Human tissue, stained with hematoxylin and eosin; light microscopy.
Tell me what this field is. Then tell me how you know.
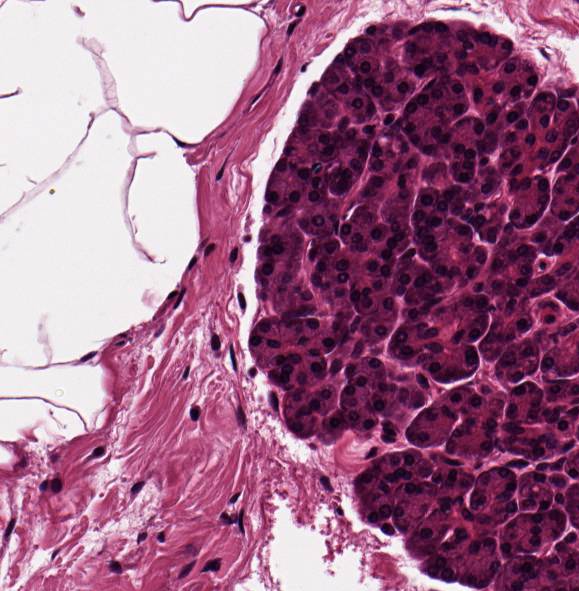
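Exocrine pancreas is the main tissue: a densely cellular glandular lobule fills the right half of the field, with fibrous tissue and fat on the left. The glandular cells are grouped into small rounded acini separated by thin pale strands, and each has deeply purple, basophilic cytoplasm and a single small round dark nucleus.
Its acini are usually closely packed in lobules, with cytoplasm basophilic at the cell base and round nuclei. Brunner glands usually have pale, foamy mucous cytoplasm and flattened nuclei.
The purple cytoplasm and round nuclei here set it apart from them.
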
